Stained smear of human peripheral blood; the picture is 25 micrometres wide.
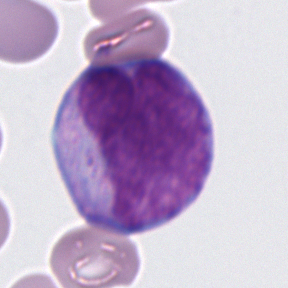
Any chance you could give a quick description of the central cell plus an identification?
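The cell has a smooth, slightly angular outline without surface projections. Its nucleus lies toward the right side and has a notch at its top edge, giving it a heart-like shape. The cytoplasm contains no coarse or brightly coloured granules. This is an atypical promyelocyte.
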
